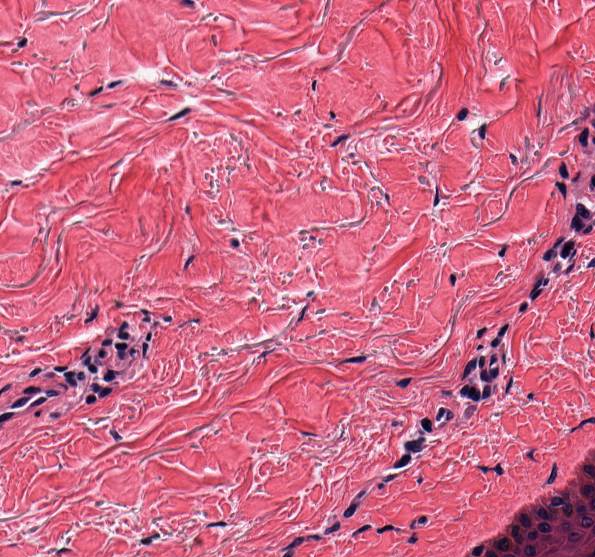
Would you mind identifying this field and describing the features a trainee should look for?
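The field mainly shows dermis. Check one: thick, pink-staining collagen bundles, closely packed, fill most of the field. Check two: these bundles interweave in many different directions instead of lying parallel.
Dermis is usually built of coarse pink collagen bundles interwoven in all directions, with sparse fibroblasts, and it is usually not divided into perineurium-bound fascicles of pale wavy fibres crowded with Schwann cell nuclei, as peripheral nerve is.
Check three: small dark elongated nuclei lie sparsely between the bundles.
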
